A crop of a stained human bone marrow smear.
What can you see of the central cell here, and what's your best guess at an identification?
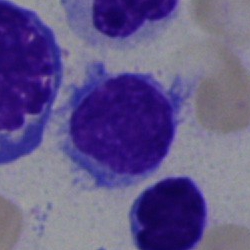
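Notice first the narrow pale blue rim of cytoplasm around the nucleus. Look within that rim: you will find no granules and no vacuoles. Now follow the edge, where fine irregular projections reach out on several sides. This cell is a lymphocyte.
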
